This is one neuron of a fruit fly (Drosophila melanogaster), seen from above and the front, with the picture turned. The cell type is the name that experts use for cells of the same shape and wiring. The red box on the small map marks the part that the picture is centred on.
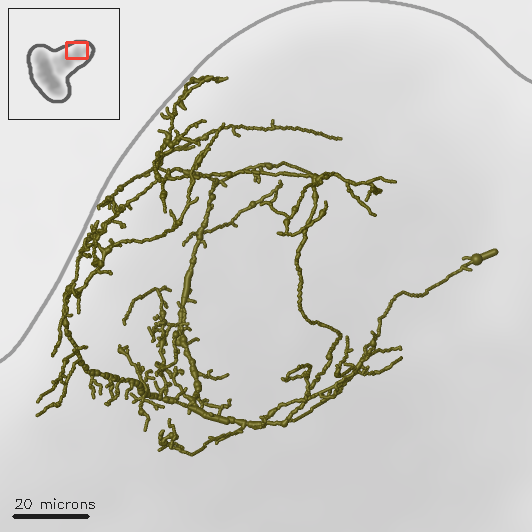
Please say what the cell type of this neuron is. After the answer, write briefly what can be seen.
Its cell type is IN04B100. It is a nerve-cord intrinsic neuron. Its cell body lies on the right of the picture. From left to right in the picture it spans about 130 microns.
